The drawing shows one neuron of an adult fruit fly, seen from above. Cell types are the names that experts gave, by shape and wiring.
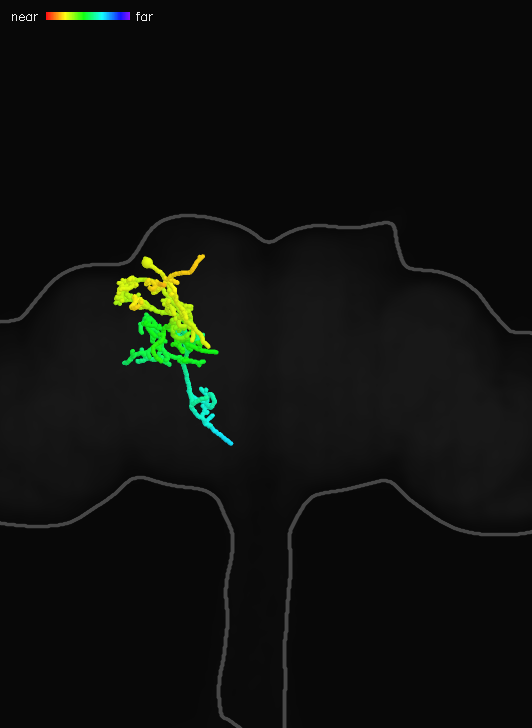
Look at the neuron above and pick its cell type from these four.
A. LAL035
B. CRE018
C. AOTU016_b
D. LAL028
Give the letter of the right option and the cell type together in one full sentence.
What option D names, LAL028, is the cell type of the neuron.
